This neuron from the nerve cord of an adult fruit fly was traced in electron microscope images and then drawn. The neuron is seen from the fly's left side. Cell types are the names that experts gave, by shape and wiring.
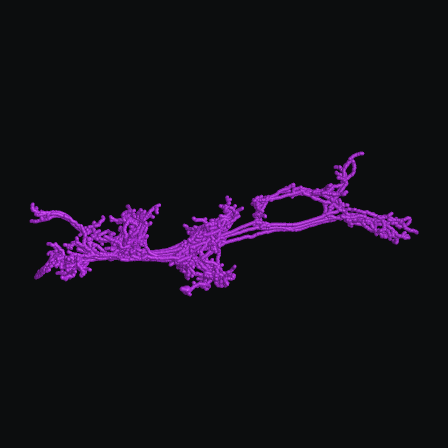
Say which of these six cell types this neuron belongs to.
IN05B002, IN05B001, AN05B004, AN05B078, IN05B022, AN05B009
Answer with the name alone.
IN05B022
